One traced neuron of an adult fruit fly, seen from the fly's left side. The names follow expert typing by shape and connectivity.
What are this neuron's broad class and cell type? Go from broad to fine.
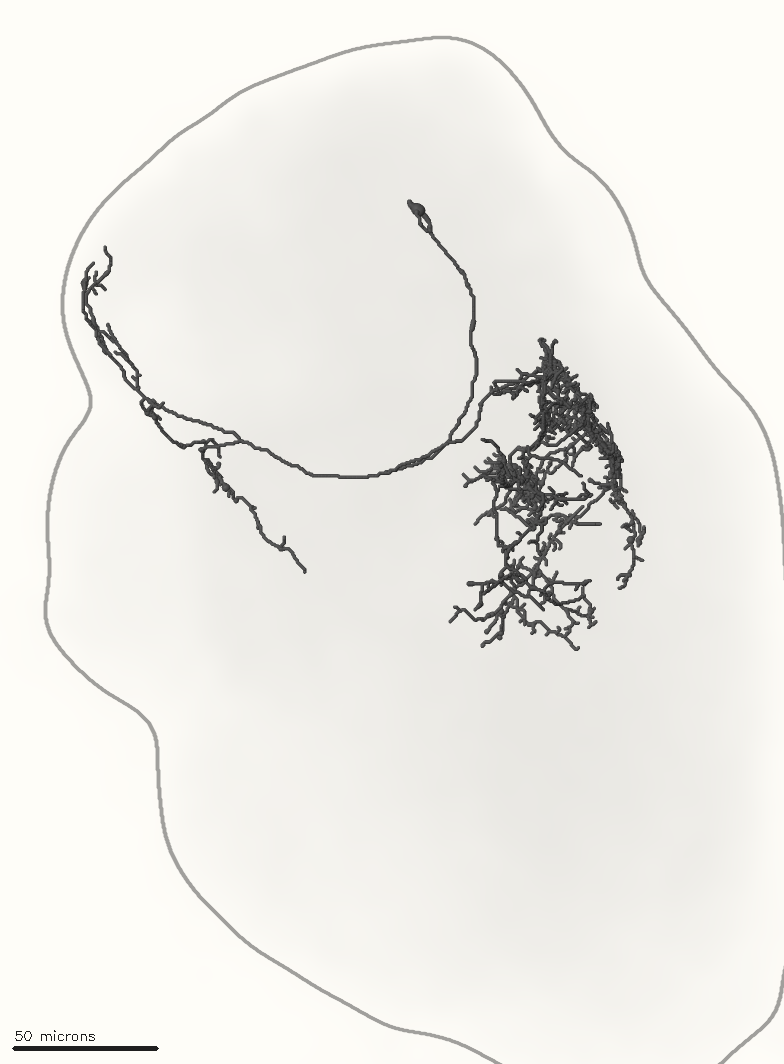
central-brain intrinsic neuron; PLP132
